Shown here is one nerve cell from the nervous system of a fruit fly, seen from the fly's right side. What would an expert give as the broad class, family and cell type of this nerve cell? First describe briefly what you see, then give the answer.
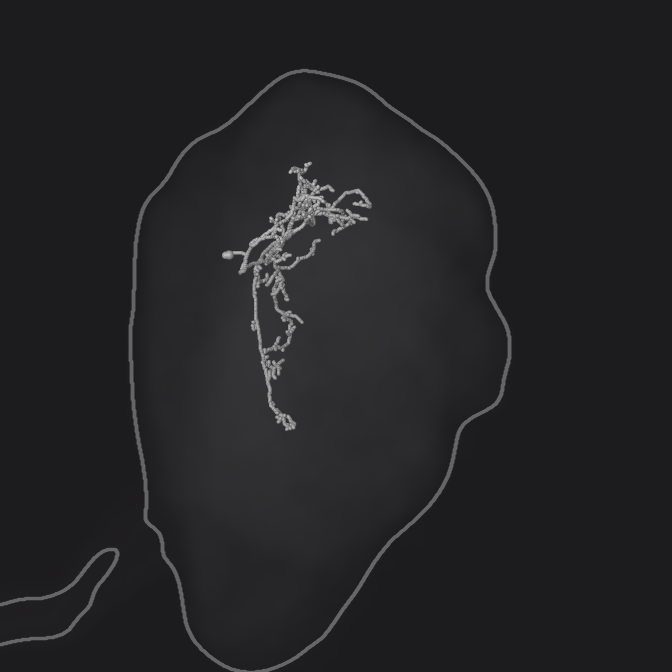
As drawn here it is taller than it is wide. Its broad class is central-brain intrinsic neuron. Its family is hemilineage DM1_dorsal. Its cell type is SMP490.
